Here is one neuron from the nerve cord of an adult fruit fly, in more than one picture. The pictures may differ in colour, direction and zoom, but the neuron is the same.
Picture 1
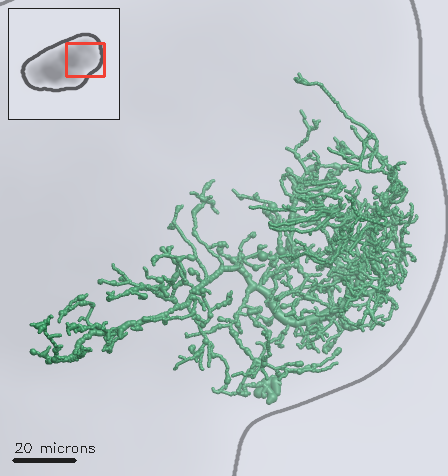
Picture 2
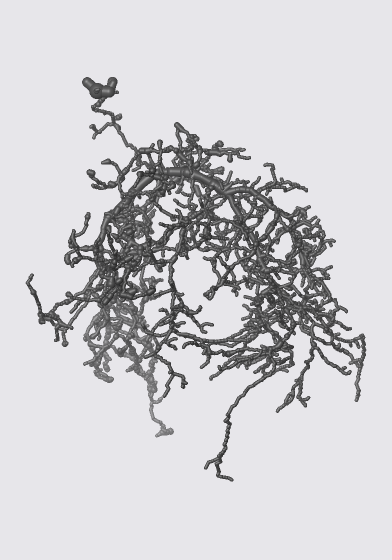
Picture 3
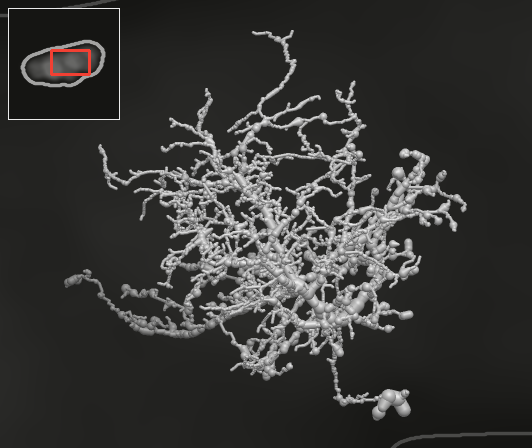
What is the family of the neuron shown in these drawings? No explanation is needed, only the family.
hemilineage 13A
